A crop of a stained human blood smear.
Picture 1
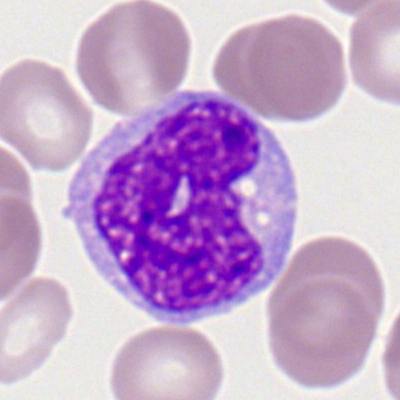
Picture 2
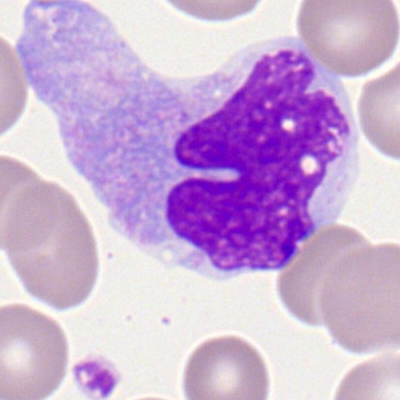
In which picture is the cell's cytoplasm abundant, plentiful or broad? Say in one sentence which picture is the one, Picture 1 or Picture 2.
Plentiful cytoplasm is found in the cell of picture 2.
